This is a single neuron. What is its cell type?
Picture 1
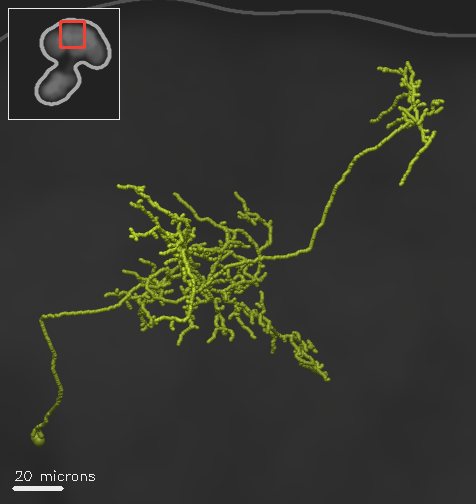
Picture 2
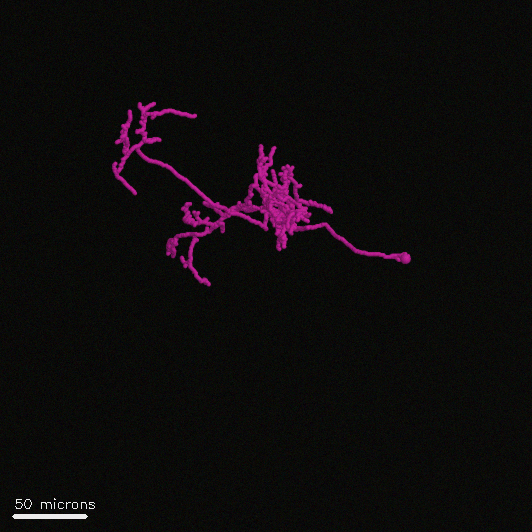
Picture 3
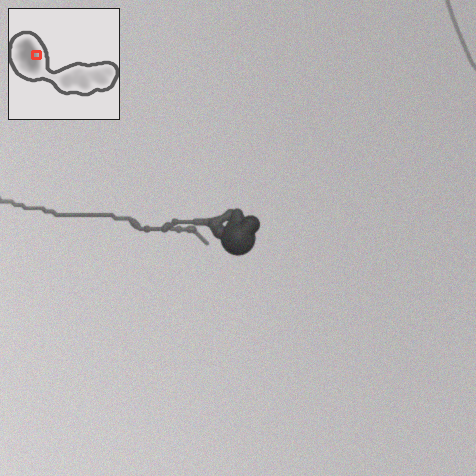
CL261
